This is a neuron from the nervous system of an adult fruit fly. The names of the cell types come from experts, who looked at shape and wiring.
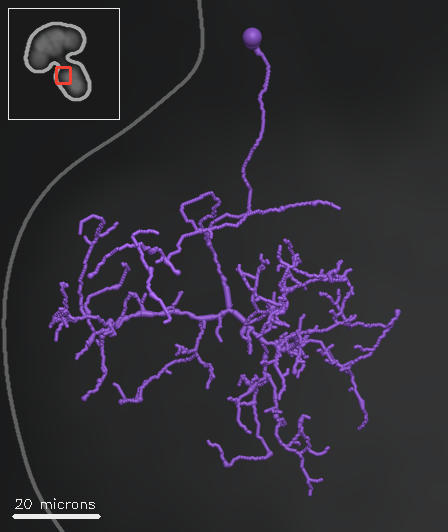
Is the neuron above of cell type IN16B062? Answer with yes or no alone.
no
